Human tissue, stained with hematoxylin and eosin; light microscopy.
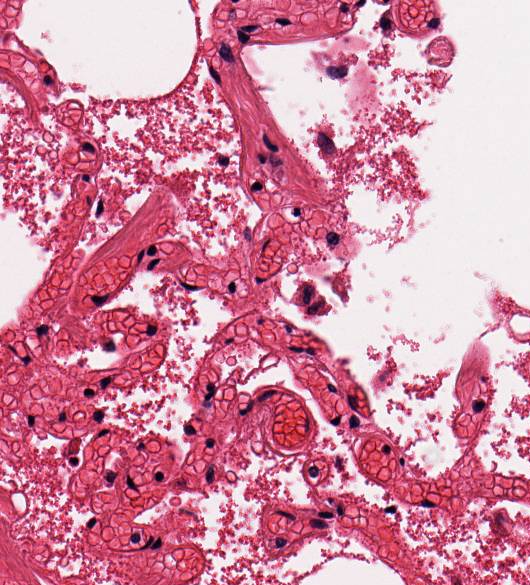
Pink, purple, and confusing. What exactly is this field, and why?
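Alveolus is the main structure here. First point: thin branching strands form a network dividing the field into irregular open spaces.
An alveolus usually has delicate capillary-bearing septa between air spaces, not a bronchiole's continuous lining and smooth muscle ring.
Second: dark, flattened, elongated nuclei lie along the walls of packed capillaries. Many loose red blood cells also lie scattered in the spaces.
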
